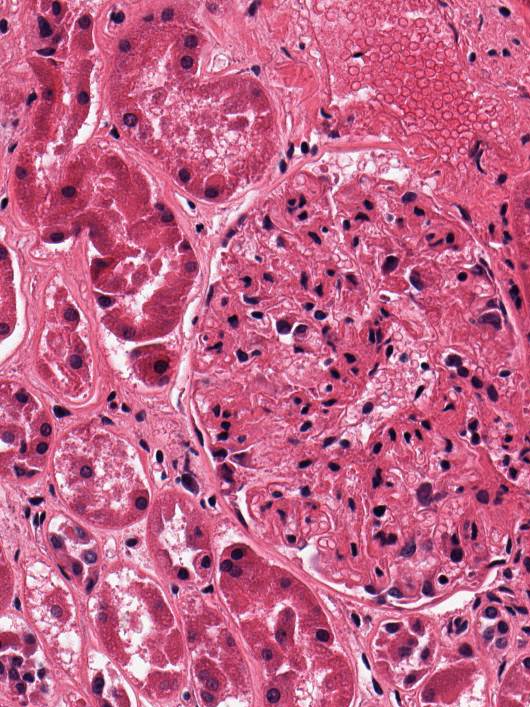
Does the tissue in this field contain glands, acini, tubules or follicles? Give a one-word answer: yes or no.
Yes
